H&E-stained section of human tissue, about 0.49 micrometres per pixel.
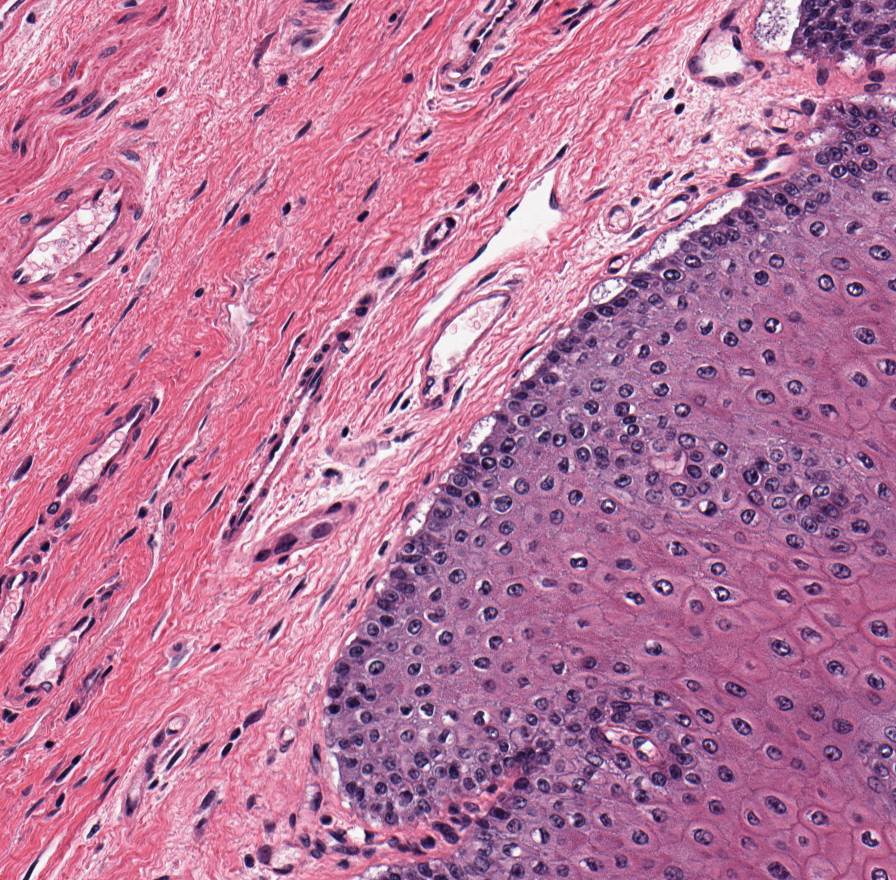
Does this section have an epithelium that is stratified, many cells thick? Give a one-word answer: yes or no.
Yes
